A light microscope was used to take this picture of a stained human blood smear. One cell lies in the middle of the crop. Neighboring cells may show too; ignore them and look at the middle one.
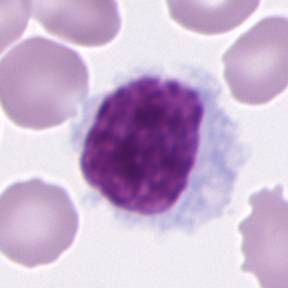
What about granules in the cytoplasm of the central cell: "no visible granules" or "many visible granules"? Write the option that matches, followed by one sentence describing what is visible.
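No visible granules. The cytoplasm shows no visible granules.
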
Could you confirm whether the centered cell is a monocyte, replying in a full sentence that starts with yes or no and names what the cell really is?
No, the cell placed at the center is a hairy cell rather than a monocyte.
